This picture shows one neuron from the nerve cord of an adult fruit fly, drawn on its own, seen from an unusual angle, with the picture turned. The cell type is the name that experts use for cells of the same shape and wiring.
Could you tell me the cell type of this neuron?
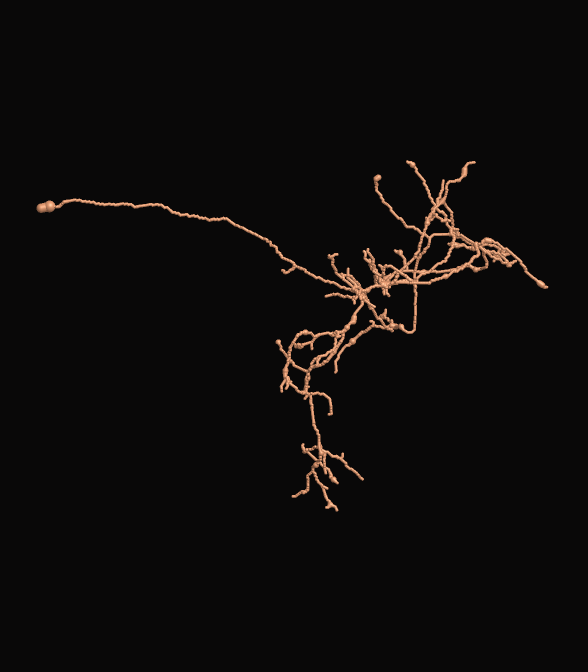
IN12B075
